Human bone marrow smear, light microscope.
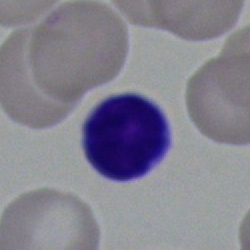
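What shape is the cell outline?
It is round.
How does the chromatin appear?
It is dense and evenly dark purple.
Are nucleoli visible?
No nucleoli are visible, and the cell shows no vacuoles.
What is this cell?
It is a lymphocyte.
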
